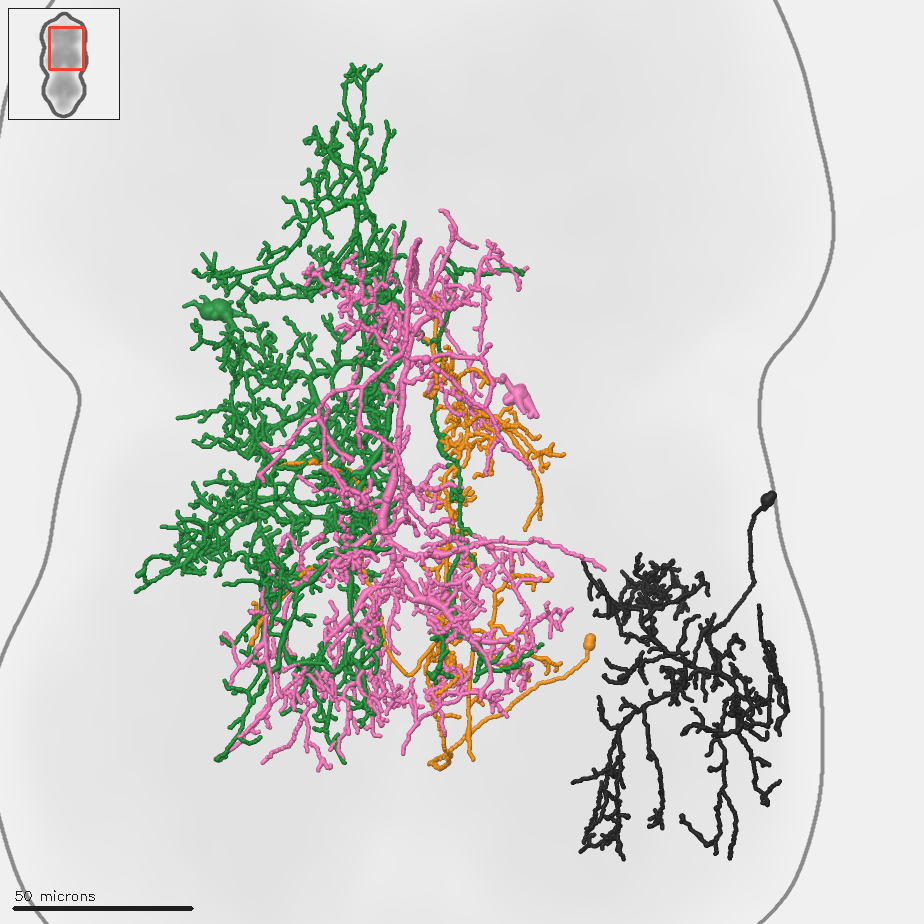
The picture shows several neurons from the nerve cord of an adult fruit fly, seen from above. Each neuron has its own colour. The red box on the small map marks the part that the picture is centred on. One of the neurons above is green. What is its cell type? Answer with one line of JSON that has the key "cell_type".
{"cell_type": "IN06B021"}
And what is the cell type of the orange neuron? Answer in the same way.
{"cell_type": "IN05B088"}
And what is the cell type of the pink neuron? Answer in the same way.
{"cell_type": "IN12B015"}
